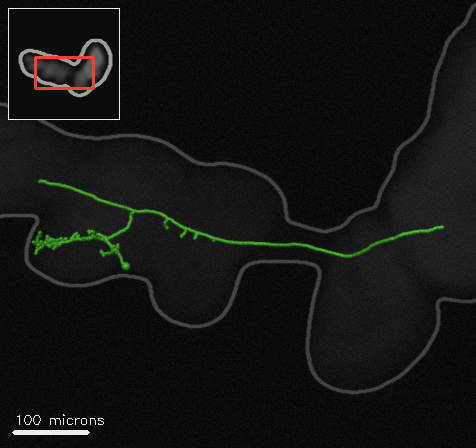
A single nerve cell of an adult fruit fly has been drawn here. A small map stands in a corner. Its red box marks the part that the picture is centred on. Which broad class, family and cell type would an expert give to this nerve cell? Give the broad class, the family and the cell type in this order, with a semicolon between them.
ascending neuron; hemilineage 10B; AN10B037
